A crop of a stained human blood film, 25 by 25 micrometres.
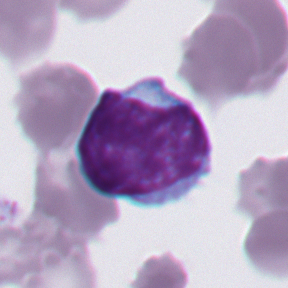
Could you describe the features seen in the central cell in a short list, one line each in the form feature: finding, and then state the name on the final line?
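Cytoplasm: very pale greyish-blue, widest as a pale cap along the upper edge
Granules: none visible in the cytoplasm
Outline: somewhat irregular and angular, not smoothly round
Nucleus: about 11 by 9 micrometres
Name: typical lymphocyte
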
